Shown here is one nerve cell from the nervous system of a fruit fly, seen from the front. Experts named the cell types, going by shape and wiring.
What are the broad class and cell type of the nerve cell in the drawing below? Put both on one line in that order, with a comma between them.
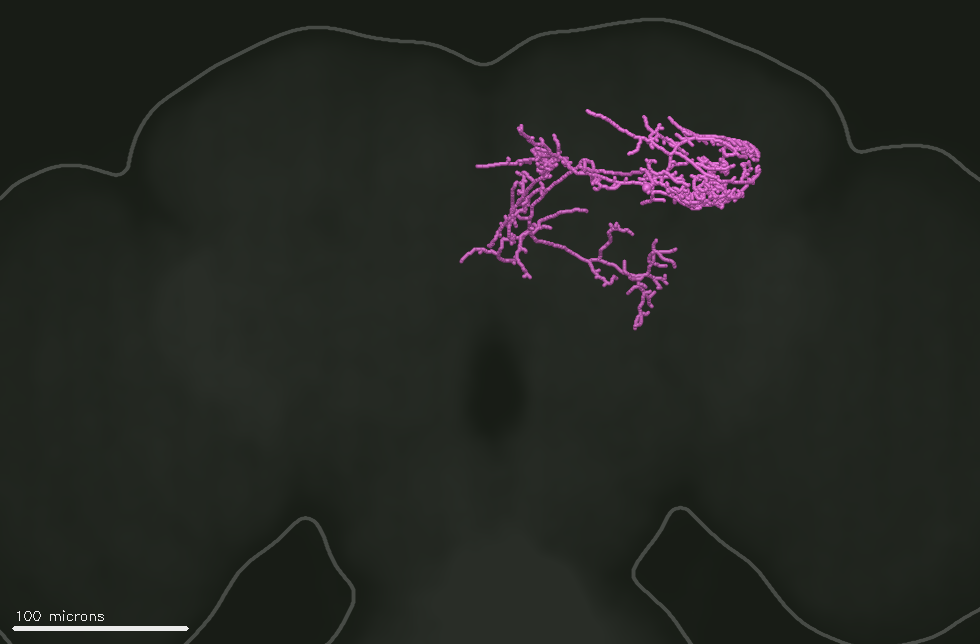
central-brain intrinsic neuron, AOTU013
